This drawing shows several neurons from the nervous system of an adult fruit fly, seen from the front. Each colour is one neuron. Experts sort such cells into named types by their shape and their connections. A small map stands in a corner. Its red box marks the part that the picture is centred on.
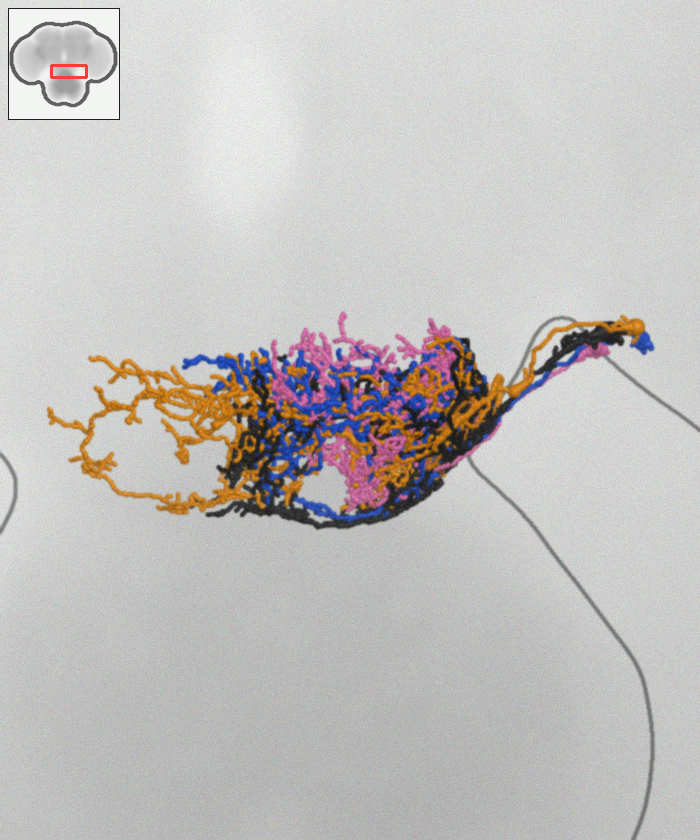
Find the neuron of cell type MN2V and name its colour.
black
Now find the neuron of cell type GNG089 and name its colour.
pink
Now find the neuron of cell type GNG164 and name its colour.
blue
